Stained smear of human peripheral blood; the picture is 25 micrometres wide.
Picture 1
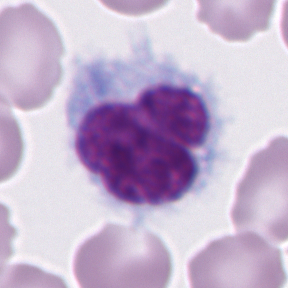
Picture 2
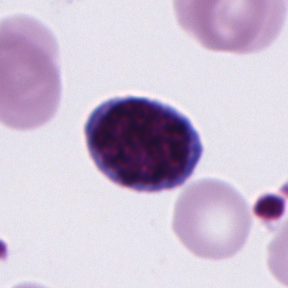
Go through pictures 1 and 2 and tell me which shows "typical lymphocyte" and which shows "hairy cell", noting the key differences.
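Picture 1 shows the hairy cell, and picture 2 shows the typical lymphocyte. The hairy cell has a ragged margin with fine hair-like projections, most marked at the upper left. The typical lymphocyte is smooth and oval, with no surface projections. The nucleus of the hairy cell is about 12 by 10 micrometres, and the whole typical lymphocyte is about 11 by 8 micrometres.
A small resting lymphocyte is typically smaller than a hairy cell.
In the typical lymphocyte, the nucleus fills almost the whole cell, and the chromatin is dark purple and coarsely clumped.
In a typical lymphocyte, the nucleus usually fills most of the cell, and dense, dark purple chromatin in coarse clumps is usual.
No nucleoli are seen in either nucleus. The hairy cell's cytoplasm has no visible granules, and the typical lymphocyte has no vacuoles. The nearby red cells lie close to the hairy cell but do not touch it.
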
